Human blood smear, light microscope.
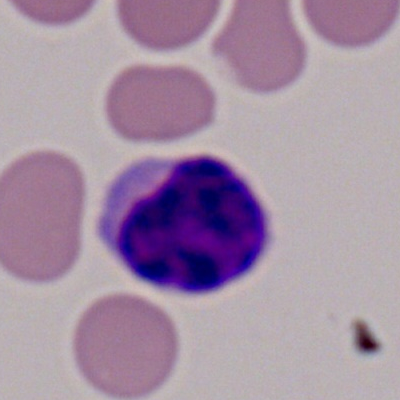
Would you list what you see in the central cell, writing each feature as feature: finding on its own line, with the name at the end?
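Nuclear size: occupies most of the cell
Chromatin: dark, coarsely clumped
Cytoplasm: pale blue, a narrow crescent left of the nucleus
Answer: lymphocyte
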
